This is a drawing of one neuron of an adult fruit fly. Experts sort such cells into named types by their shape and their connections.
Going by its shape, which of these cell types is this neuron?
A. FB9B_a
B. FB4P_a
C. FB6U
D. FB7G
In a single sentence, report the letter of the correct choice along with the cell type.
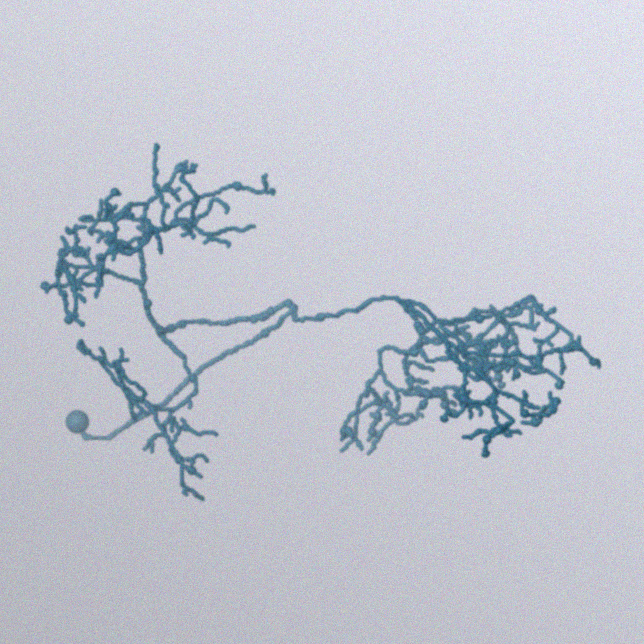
Among the options, B names the cell type of the neuron, namely FB4P_a.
